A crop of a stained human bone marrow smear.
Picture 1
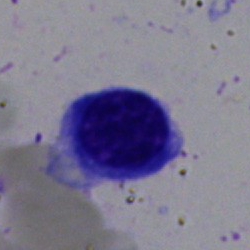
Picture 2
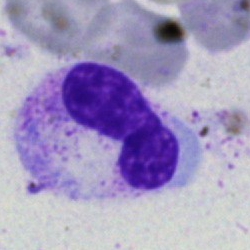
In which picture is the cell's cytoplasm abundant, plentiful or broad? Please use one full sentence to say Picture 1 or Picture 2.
Picture 2 has the cell whose cytoplasm is abundant.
